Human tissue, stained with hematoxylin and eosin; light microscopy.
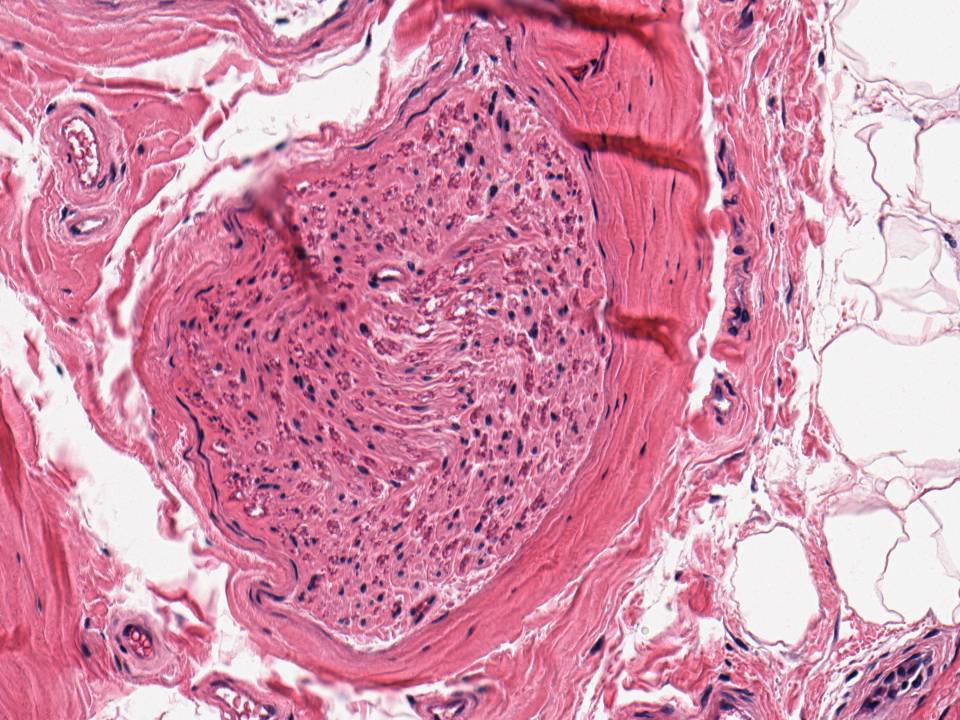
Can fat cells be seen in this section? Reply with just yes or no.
Yes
